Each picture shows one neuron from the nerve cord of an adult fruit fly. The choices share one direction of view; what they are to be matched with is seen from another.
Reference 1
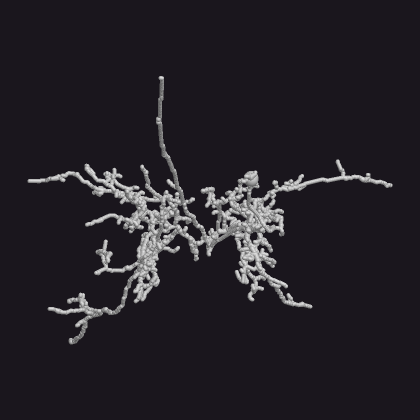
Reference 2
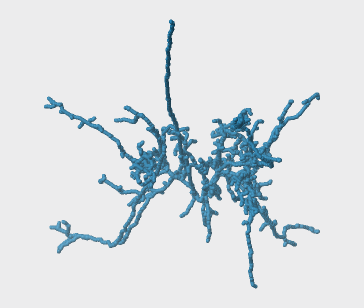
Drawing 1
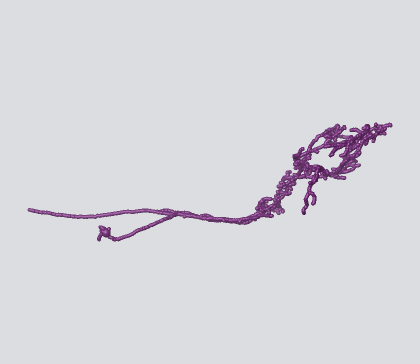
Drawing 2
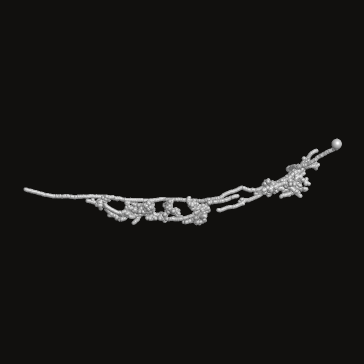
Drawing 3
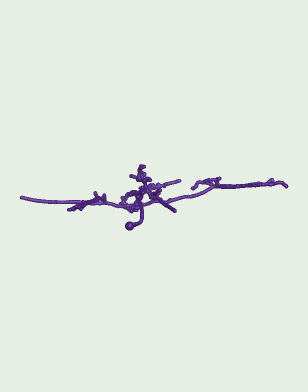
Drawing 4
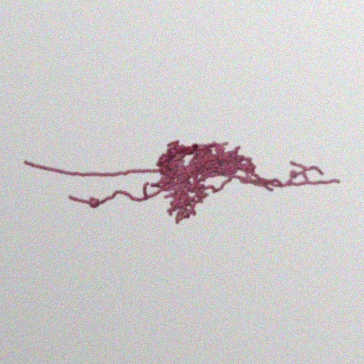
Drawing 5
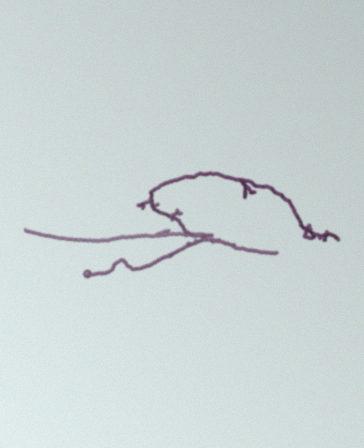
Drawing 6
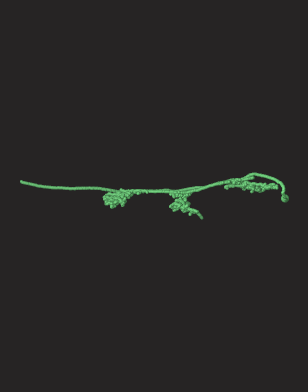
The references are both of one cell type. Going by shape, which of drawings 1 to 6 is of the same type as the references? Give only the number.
4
